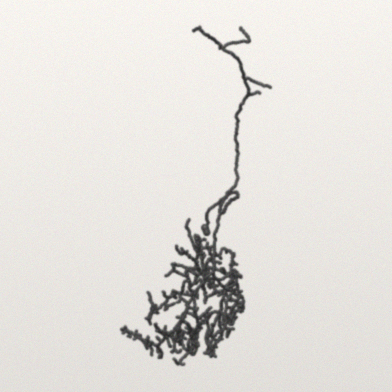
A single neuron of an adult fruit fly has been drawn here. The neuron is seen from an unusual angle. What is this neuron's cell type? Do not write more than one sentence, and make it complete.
The cell type this neuron represents is IN23B030.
